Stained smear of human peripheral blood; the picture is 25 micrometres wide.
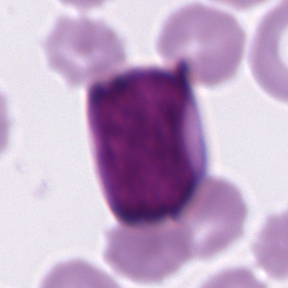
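Myeloblast: a single unlobed nucleus fills almost the whole cell, its dense, deep purple chromatin marked by darker streaks running lengthwise from top to bottom. The cytoplasm shows mainly as a narrow pale lilac crescent along the right side, and a small dark knob juts out from the top right corner of the cell.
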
